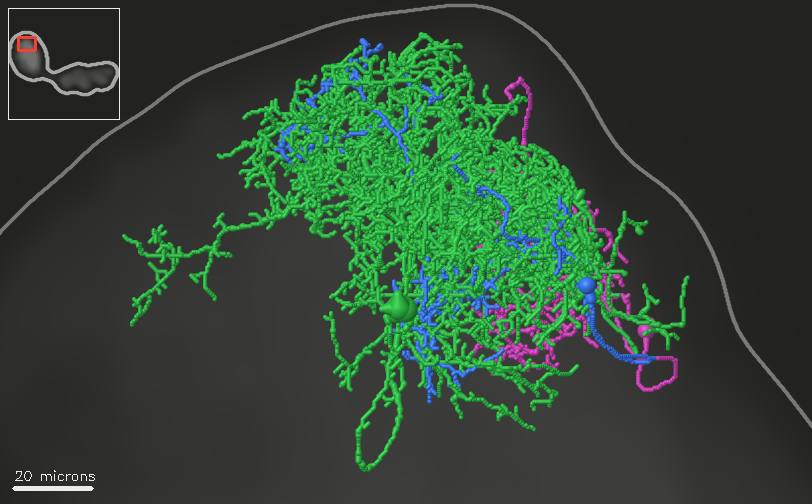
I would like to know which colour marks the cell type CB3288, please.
blue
